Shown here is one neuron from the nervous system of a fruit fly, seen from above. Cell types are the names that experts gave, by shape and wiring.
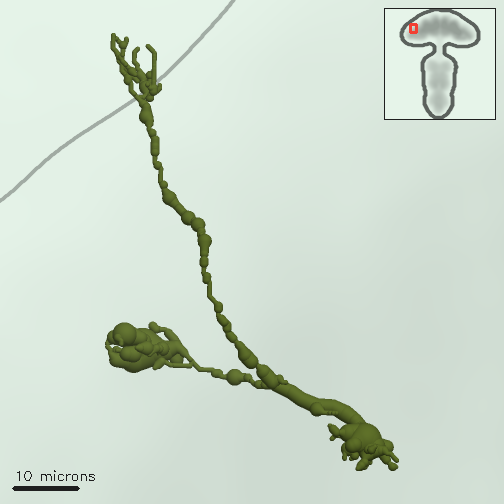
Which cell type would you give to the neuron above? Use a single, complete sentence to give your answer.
This neuron falls under the cell type T1.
